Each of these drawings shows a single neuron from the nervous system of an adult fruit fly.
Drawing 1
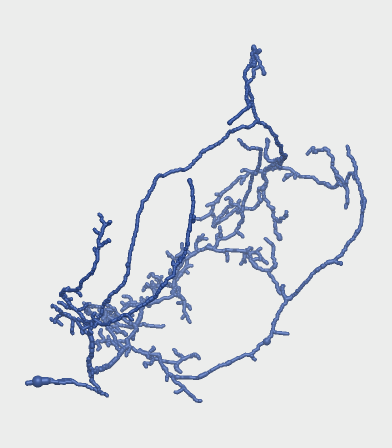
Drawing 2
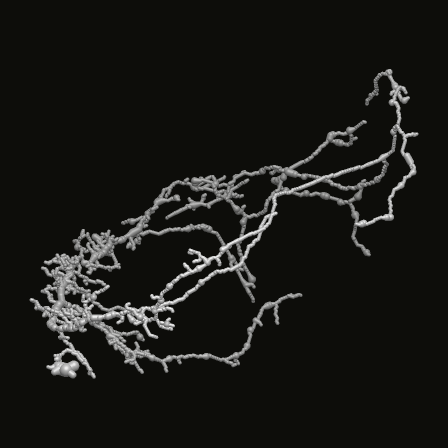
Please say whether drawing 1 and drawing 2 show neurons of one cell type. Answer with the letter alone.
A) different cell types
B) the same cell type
A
